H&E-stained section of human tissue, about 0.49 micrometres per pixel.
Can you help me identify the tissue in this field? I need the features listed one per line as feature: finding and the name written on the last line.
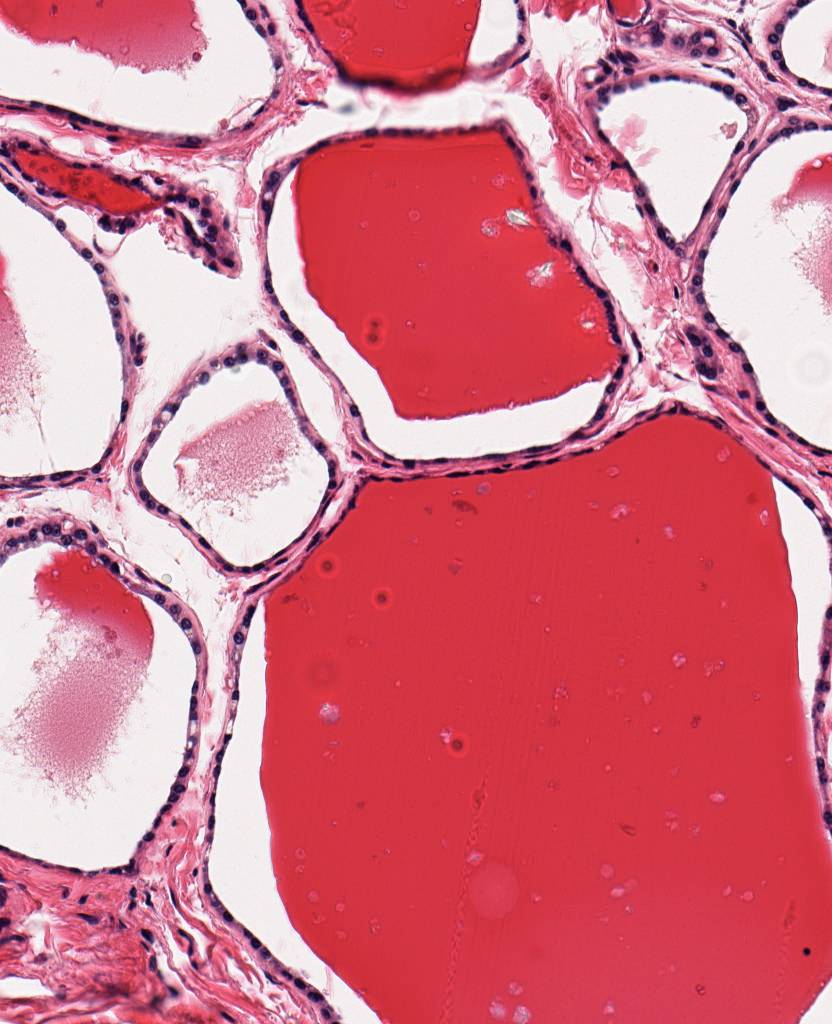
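Field: filled by closed follicles, rounded to polygonal and very unequal in size; the largest occupies most of the lower right
Lining: a single layer of flattened cells with small dark nuclei
Colloid: small round clear bubbles scattered through the large lower right follicle
Stroma: scant, thin pink fibrous strands with few nuclei
Name: thyroid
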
